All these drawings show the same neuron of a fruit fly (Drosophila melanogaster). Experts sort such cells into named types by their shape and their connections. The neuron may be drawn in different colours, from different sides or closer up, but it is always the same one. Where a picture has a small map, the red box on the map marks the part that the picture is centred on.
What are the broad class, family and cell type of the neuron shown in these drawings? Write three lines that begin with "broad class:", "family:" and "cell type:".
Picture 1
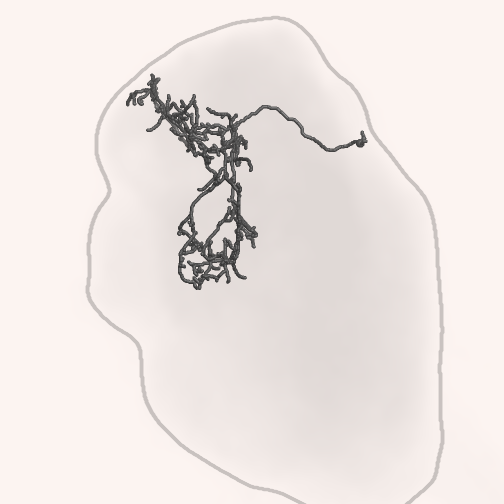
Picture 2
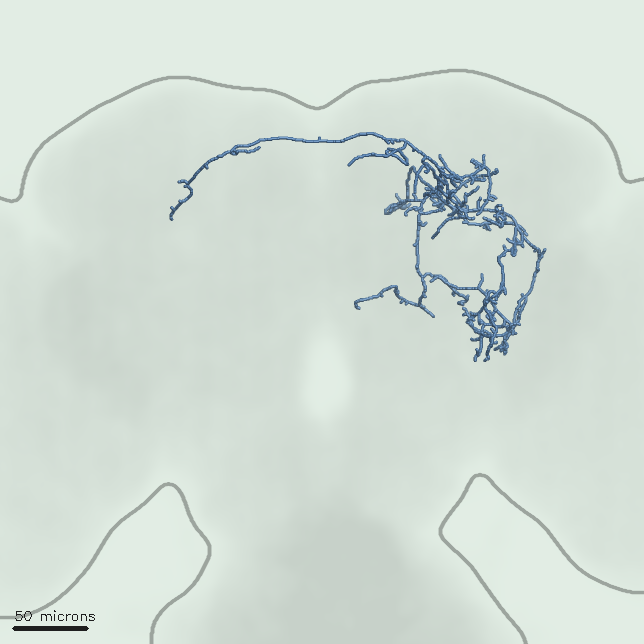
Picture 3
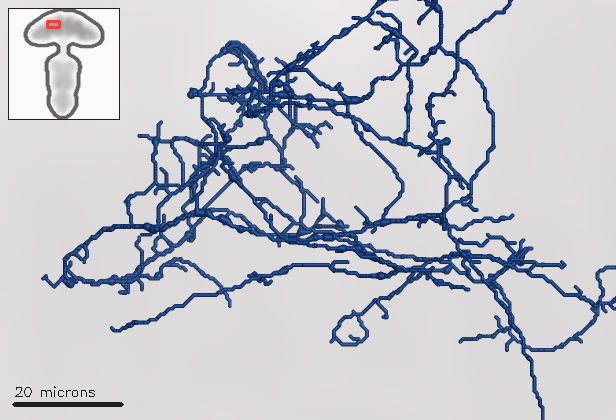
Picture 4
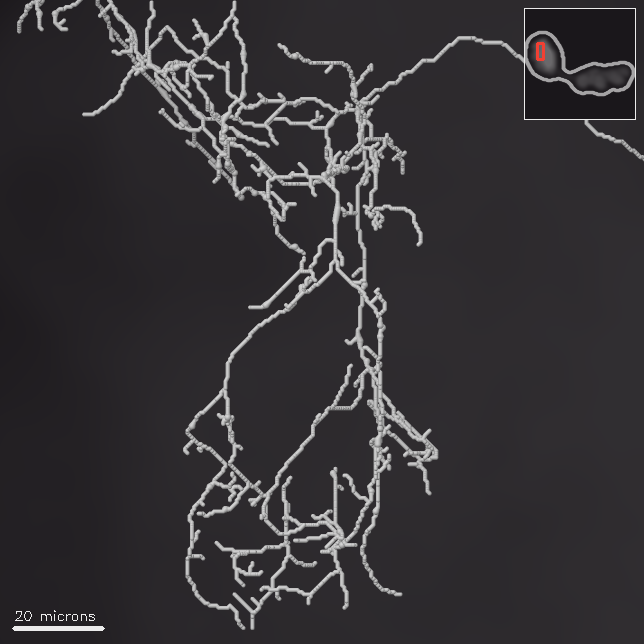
broad class: central-brain intrinsic neuron
family: hemilineage DM4_dorsal
cell type: pC1_10b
